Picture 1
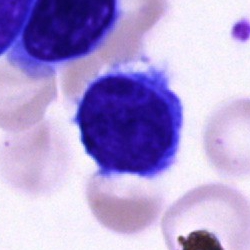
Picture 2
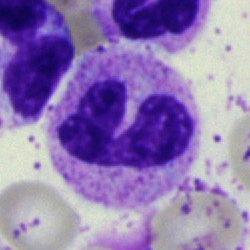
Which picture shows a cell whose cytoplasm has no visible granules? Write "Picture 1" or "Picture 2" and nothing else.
Picture 1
